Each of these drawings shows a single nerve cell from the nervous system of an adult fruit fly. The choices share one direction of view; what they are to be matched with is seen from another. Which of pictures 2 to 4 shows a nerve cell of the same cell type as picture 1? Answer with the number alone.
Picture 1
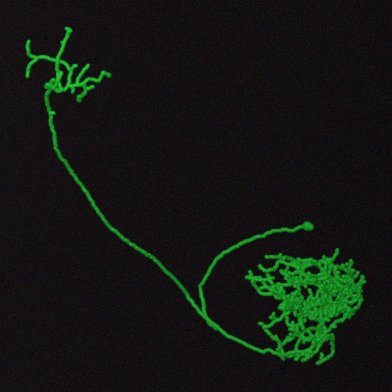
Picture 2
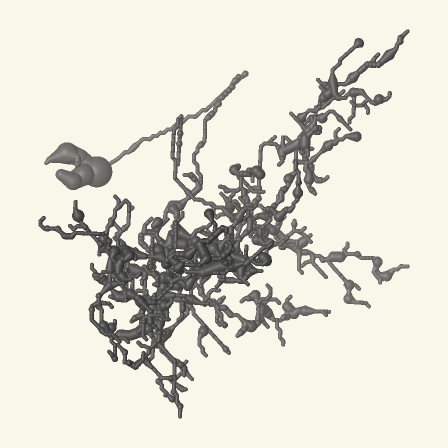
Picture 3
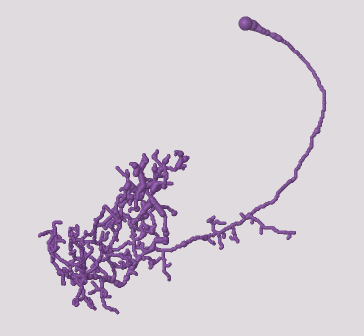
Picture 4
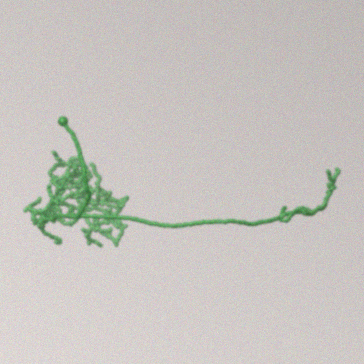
4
